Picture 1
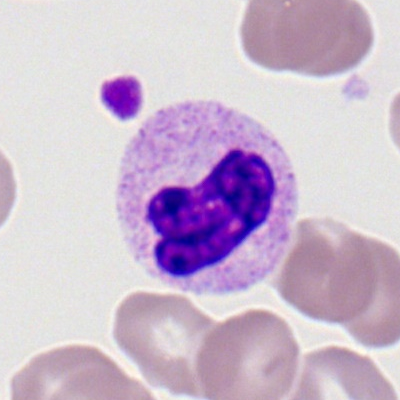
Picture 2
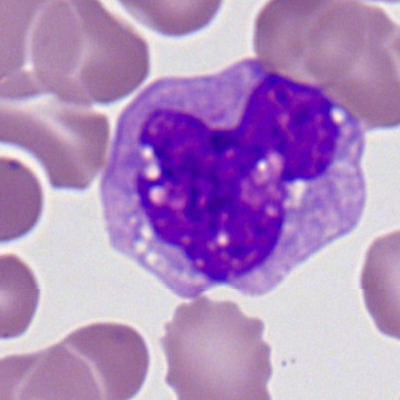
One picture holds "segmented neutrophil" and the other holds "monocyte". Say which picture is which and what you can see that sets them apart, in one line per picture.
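Picture 1 – segmented neutrophil. No vacuoles are seen in the cytoplasm.
Picture 2 – monocyte. Several small clear vacuoles are scattered over the cell.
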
